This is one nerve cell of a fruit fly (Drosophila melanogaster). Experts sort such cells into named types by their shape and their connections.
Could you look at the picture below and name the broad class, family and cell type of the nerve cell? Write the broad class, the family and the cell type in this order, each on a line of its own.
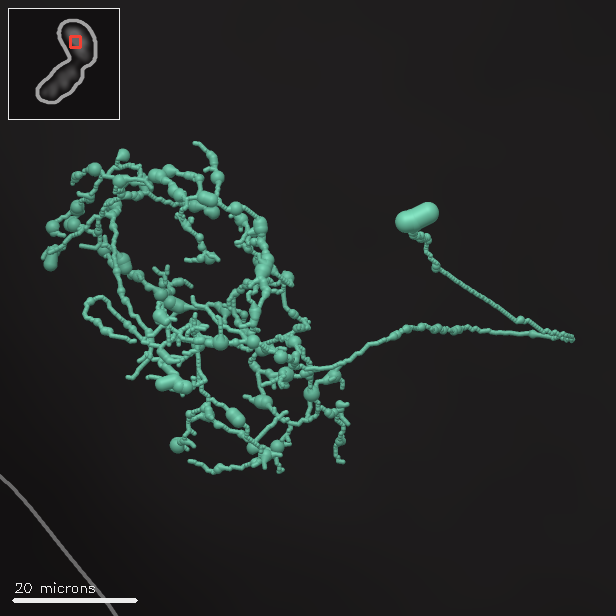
central-brain intrinsic neuron
hemilineage LHl4_dorsal
CB1619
